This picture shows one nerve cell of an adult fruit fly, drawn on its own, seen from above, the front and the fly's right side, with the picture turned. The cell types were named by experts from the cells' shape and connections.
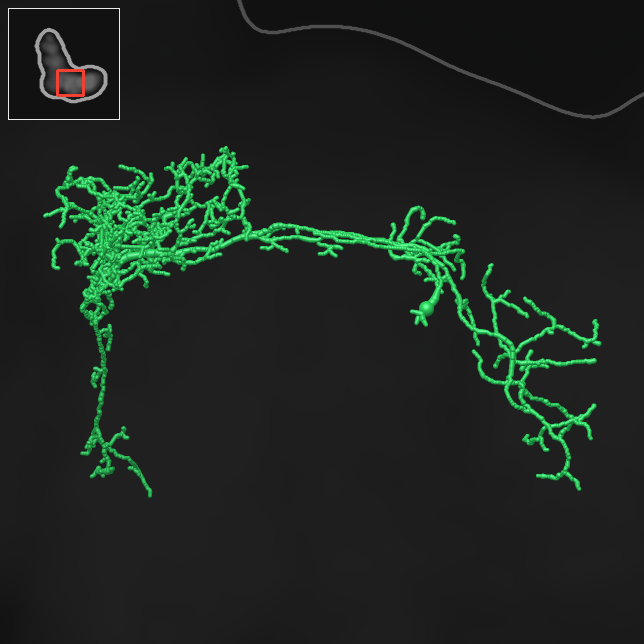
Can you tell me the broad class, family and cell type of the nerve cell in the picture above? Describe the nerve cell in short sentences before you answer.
As drawn here it is wider than it is tall. Its broad class is central-brain intrinsic neuron. Its family is LHAD. It is of cell type LHAD2b1.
